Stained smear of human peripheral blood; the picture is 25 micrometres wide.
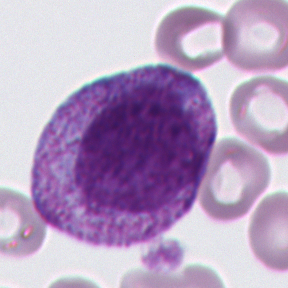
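Atypical promyelocyte, the central cell in a stained peripheral blood smear. Nucleus: the chromatin stains a deep purple, darker than the cytoplasm. Cytoplasm: the rim is widest on the left side of the cell, and a paler patch lies in the cytoplasm to the left of the nucleus. Granules: fine purple granules are scattered throughout the cytoplasm.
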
